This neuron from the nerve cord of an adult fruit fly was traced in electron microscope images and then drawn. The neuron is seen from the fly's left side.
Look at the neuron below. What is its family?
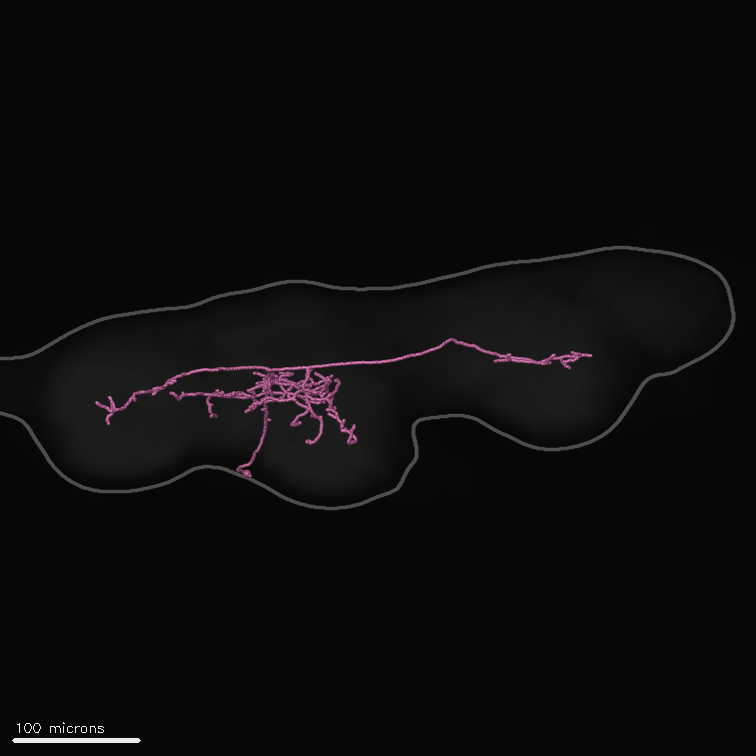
hemilineage 07B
